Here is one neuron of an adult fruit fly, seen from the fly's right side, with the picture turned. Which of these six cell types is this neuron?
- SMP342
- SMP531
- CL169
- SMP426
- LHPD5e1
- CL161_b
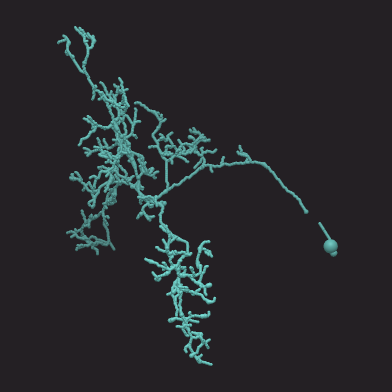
SMP342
